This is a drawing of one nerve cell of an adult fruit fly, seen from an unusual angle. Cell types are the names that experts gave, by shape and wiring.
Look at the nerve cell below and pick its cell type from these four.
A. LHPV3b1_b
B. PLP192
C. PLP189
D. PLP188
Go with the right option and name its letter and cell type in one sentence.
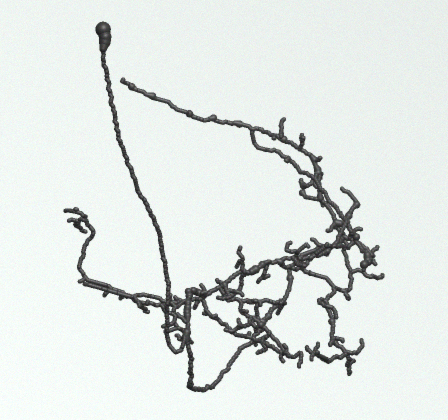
The nerve cell is typed PLP189, per option C.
